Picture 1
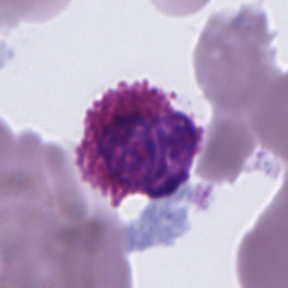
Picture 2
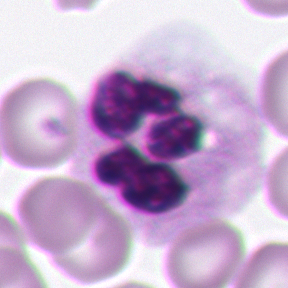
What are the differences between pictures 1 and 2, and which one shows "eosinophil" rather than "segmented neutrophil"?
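Which is which: the eosinophil is in picture 1, the segmented neutrophil in picture 2. Granules first: picture 1 is crowded with coarse, round, reddish-purple granules with almost no granule-free cytoplasm between them, while picture 2 has only fine, faint granules in abundant pale pinkish-lilac cytoplasm.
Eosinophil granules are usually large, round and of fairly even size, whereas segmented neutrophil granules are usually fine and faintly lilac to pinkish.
Nucleus next: in picture 1 it stains a deeper blue-purple than the granules; in picture 2 it is divided into several separate lobes lying in the left half of the cell, with dark purple, densely clumped chromatin.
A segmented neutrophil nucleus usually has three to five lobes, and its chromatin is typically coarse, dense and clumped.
Outline last: both cells are roughly round, but picture 1 has a bumpy, granular edge and picture 2 a faintly drawn one.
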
